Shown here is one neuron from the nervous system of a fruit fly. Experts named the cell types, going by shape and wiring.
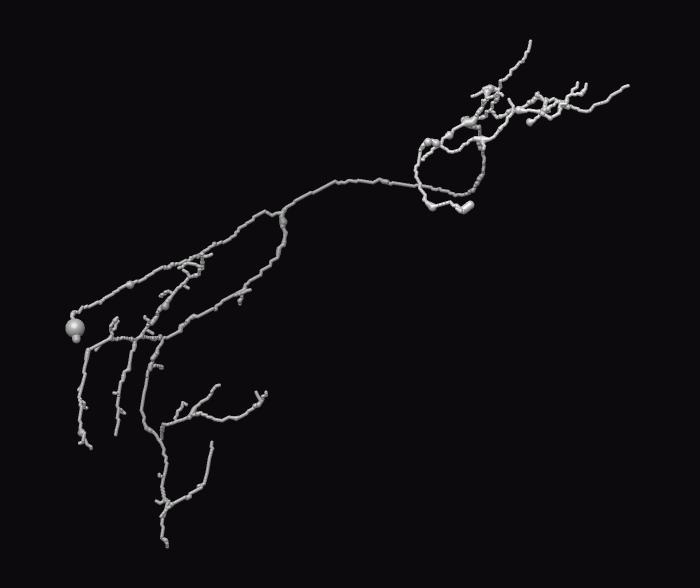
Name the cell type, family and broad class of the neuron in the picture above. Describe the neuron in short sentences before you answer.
The cell body is on the left of the picture. The picture shows dozens of branch ends. Its cell type is CB2148. Its family is hemilineage LHp3. This is a central-brain intrinsic neuron.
